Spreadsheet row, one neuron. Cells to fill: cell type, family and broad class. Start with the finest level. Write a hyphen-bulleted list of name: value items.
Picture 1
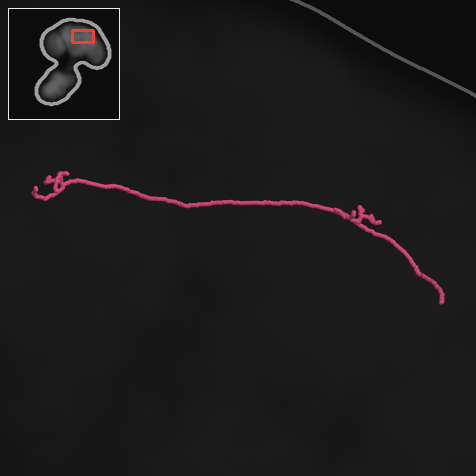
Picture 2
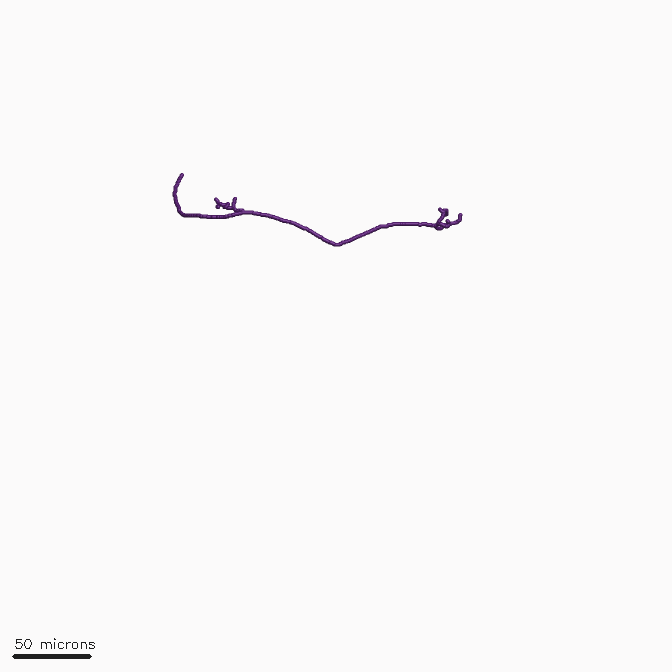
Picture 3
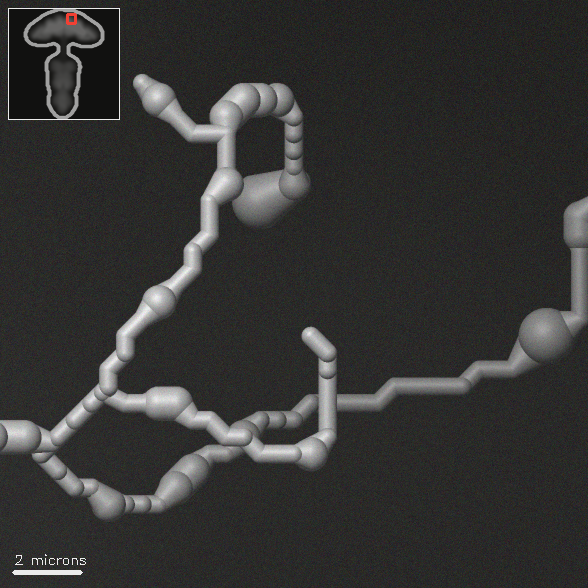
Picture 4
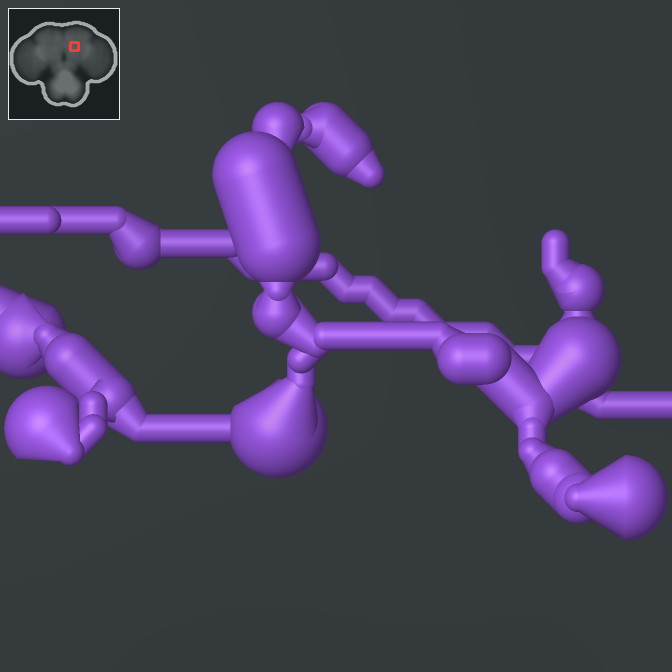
- cell type: ORN_DL1
- family: class olfactory
- broad class: sensory neuron entering the brain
